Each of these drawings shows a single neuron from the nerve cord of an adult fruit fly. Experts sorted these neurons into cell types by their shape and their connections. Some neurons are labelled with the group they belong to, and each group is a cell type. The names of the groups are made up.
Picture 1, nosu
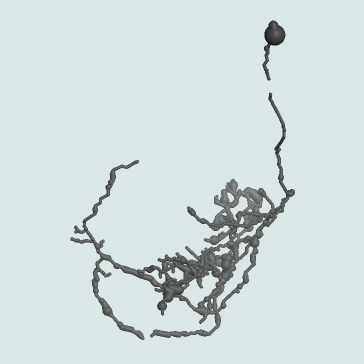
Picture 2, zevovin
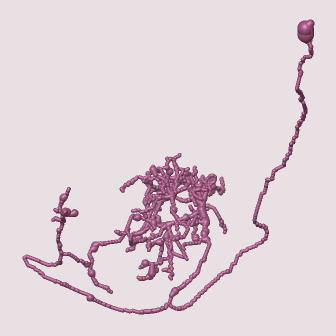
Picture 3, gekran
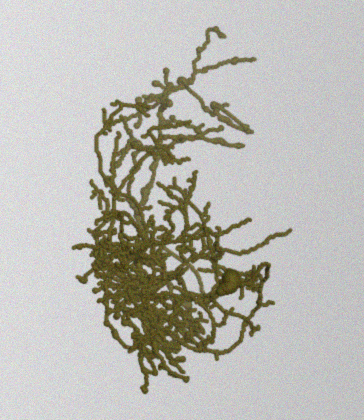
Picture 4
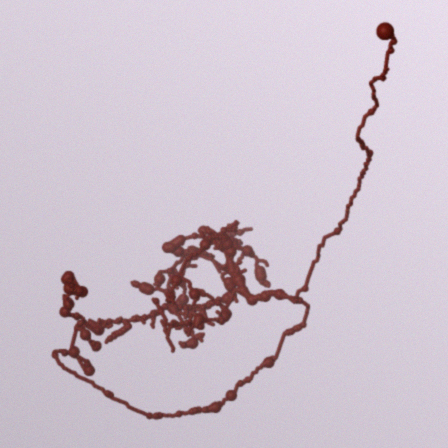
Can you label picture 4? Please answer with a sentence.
It belongs to zevovin.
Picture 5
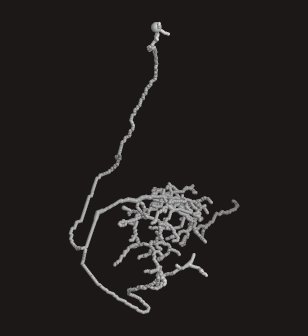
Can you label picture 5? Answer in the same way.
It belongs to zevovin.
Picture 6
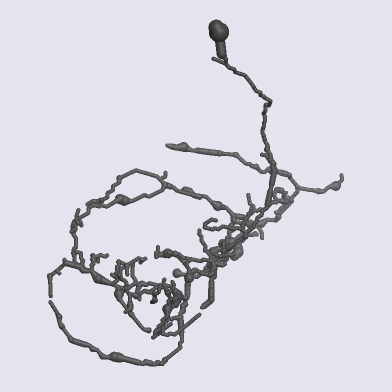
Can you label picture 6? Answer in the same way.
It belongs to nosu.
